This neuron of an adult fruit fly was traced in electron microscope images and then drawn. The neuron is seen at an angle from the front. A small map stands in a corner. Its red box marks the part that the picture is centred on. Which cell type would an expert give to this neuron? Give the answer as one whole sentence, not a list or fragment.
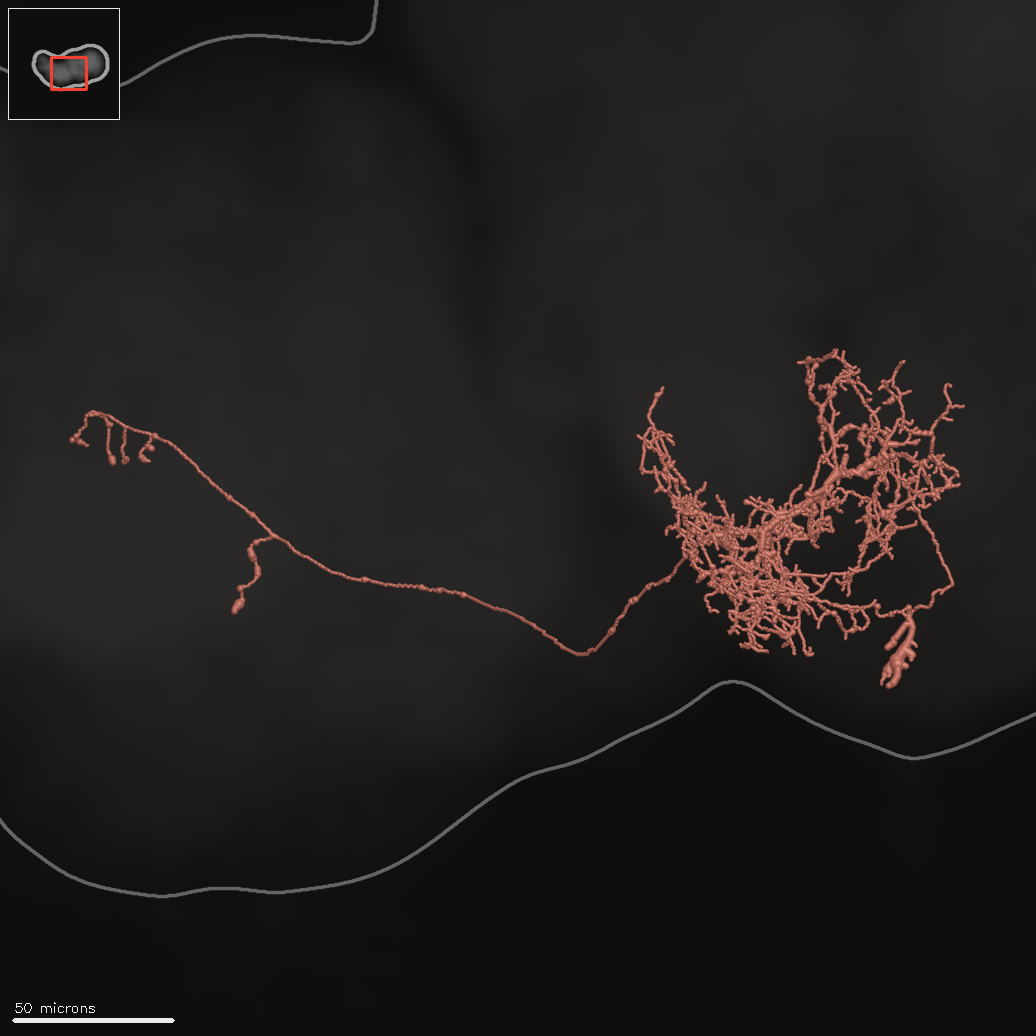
As its cell type, this neuron has DNge046.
